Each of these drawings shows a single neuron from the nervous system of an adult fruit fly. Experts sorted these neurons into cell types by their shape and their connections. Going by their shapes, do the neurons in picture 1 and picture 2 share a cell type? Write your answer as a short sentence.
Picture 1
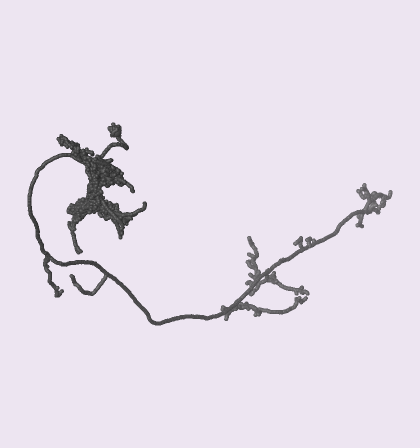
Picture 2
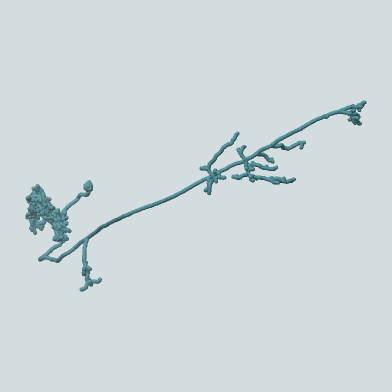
They are of the same cell type.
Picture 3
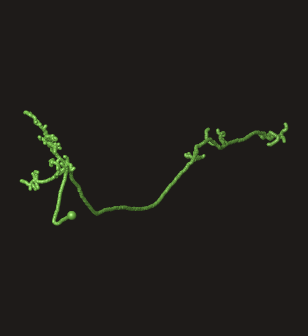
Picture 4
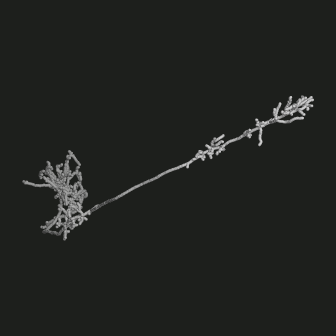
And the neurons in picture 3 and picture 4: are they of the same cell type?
They are of different cell types.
